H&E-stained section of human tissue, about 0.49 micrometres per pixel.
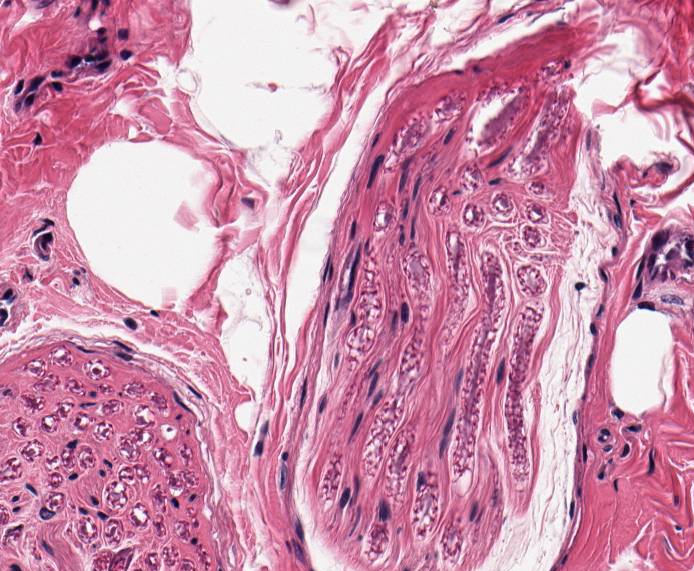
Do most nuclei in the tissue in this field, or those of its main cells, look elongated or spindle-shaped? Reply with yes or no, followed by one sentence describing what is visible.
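Yes. The nuclei within the lengthwise bundle are dark, slender and elongated, lying parallel to the fibres.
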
